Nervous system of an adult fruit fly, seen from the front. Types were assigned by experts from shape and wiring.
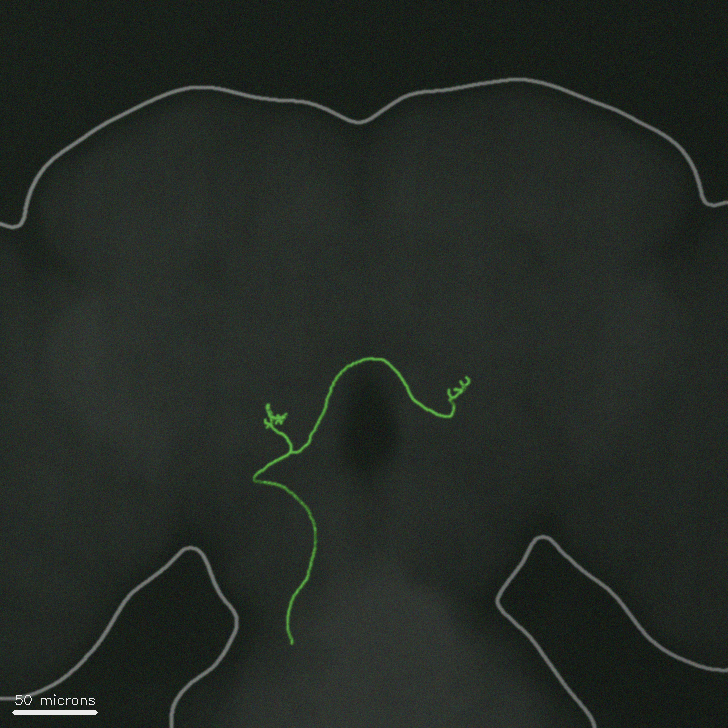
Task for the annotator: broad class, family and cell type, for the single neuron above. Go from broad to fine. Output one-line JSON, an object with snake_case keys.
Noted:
{"broad_class": "sensory neuron entering the brain", "family": "class olfactory", "cell_type": "ORN_VC1"}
